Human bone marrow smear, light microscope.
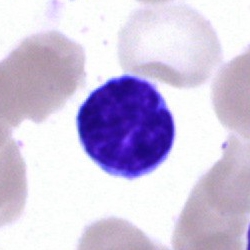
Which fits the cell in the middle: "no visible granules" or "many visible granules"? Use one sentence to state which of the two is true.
Visible granules are absent from the cytoplasm of the cell.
